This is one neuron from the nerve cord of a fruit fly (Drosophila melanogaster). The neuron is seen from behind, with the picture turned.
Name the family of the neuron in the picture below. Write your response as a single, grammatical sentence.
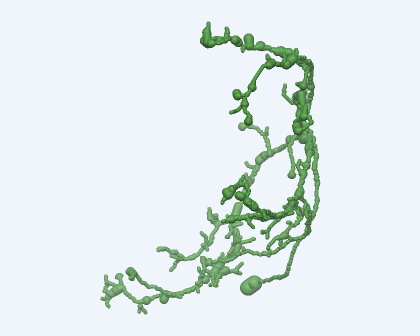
The family that includes this neuron is hemilineage 13A.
